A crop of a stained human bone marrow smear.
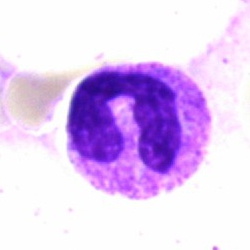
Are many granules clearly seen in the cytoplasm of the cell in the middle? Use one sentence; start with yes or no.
Yes, this cell's cytoplasm carries many visible granules.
